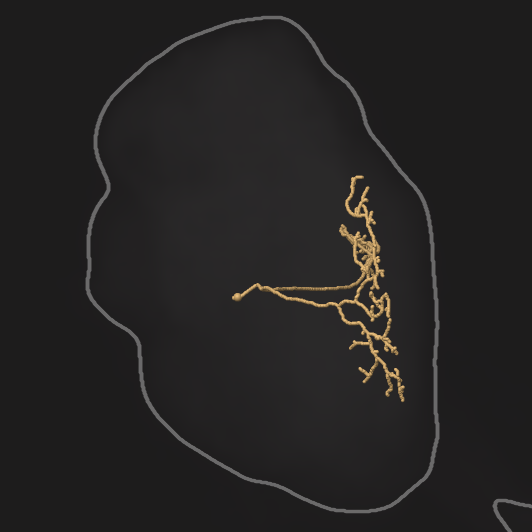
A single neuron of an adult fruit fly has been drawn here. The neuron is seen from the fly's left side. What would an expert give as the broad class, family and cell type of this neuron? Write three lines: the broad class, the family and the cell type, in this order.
optic-lobe intrinsic neuron
hemilineage VPNl&d1_lateral
MeVPMe5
